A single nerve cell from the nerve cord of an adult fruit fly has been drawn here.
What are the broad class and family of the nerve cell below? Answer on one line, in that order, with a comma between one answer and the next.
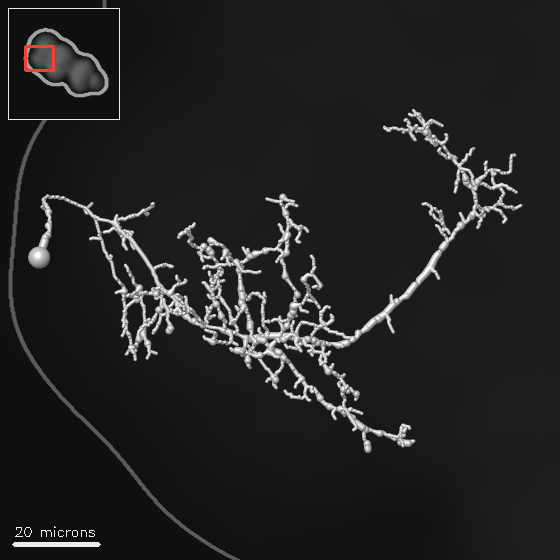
nerve-cord intrinsic neuron, hemilineage 13A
